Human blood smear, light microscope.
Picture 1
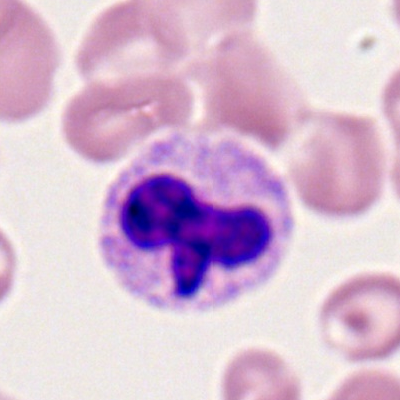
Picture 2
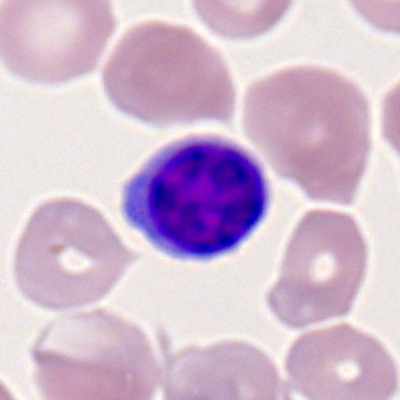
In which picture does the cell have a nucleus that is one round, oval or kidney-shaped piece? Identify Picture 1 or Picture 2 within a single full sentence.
One compact round, oval or kidney-shaped mass makes up the nucleus of the cell in Picture 2.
